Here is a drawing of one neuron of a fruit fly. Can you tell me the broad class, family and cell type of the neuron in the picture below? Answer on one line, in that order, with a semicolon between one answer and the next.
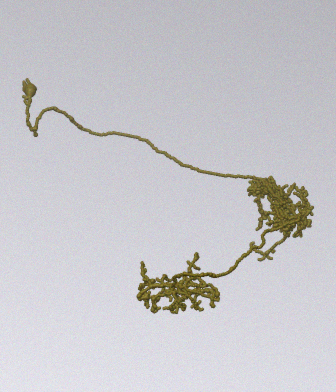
central-brain intrinsic neuron; class CX; hDeltaA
